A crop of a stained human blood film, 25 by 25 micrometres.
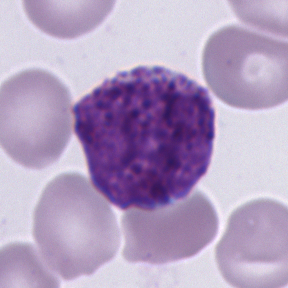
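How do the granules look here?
Coarse and dark purple, I'd say, scattered over the whole cell.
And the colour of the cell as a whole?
A deep violet-purple throughout.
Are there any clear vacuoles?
None that I can see, and the edge has no long projections or blebs either.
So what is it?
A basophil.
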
